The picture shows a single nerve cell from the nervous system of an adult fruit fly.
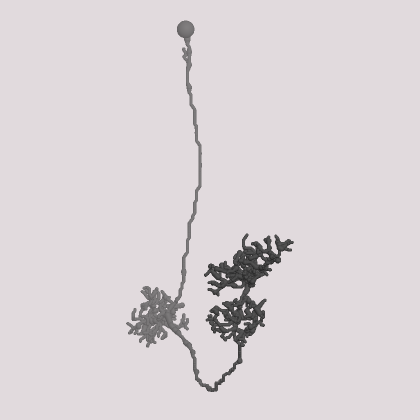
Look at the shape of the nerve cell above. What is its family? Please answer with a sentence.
The family is class CX.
